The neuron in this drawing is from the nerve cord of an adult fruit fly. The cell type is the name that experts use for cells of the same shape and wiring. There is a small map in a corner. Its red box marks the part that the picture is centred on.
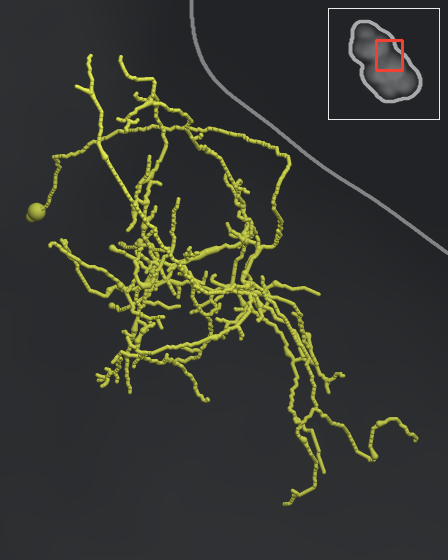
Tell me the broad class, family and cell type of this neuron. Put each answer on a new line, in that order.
nerve-cord intrinsic neuron
hemilineage 11B
IN11B023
